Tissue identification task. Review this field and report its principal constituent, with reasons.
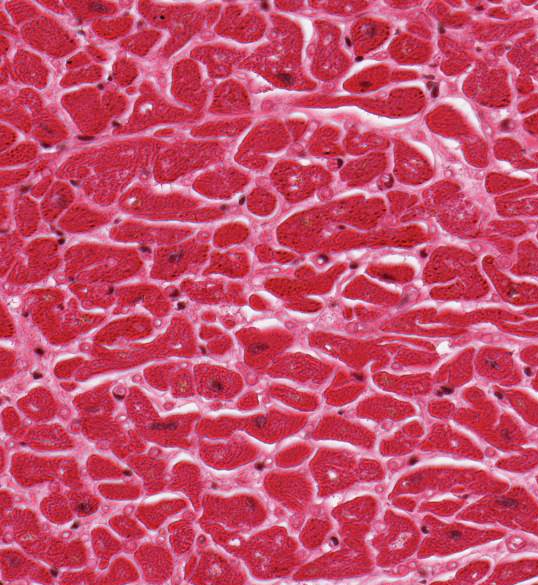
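Myocardium is what the field mainly shows.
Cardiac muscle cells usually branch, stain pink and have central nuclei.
First, the fibre profiles are irregular and angular, and some look branched rather than uniformly round. Next, wherever a fibre nucleus shows, it lies in the fibre's centre.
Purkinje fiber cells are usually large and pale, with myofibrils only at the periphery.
Then, the fibre cytoplasm here is deep red and finely stippled, not pale, which sets that possibility aside. Finally, fine yellow-brown granules sit in the cytoplasm of some fibres, near their centres.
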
